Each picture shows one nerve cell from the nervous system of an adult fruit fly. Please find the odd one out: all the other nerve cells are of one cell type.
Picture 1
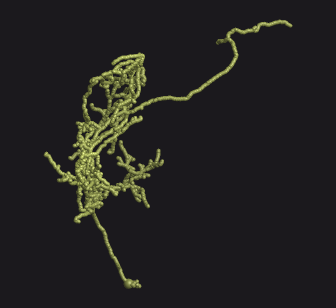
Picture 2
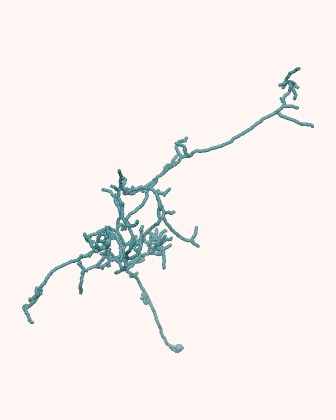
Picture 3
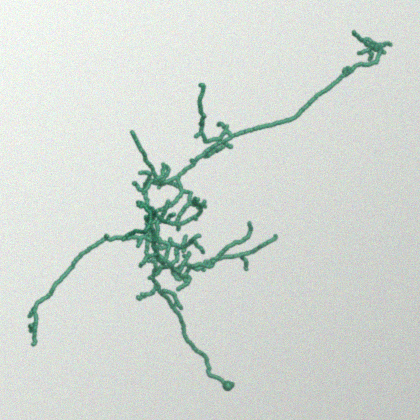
1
